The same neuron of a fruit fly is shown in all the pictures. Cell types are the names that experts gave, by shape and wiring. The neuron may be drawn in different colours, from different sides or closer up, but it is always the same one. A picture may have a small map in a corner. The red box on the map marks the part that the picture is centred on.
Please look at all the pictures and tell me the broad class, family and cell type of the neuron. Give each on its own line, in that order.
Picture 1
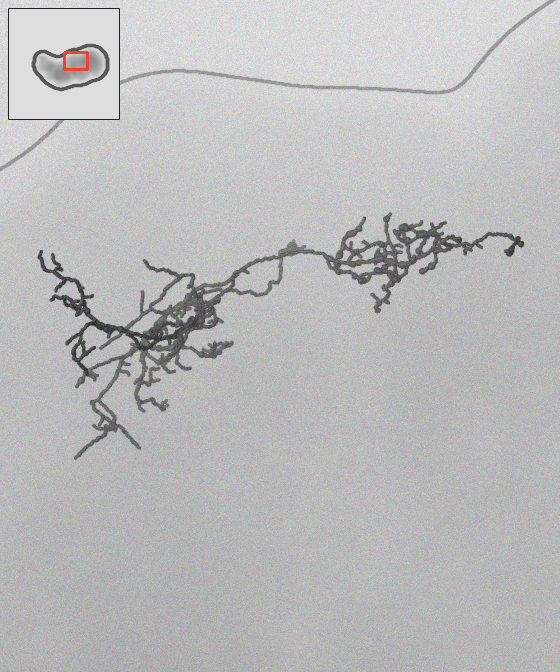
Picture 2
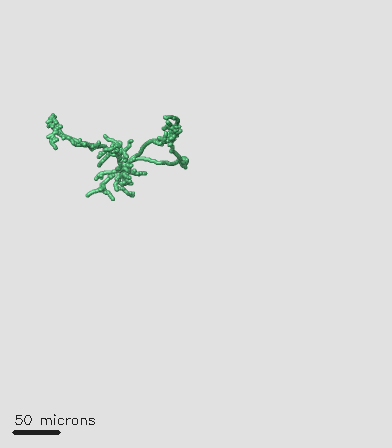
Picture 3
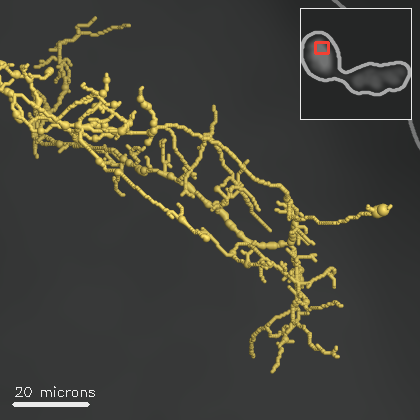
central-brain intrinsic neuron
hemilineage DM3_dorso_lateral
CB1803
